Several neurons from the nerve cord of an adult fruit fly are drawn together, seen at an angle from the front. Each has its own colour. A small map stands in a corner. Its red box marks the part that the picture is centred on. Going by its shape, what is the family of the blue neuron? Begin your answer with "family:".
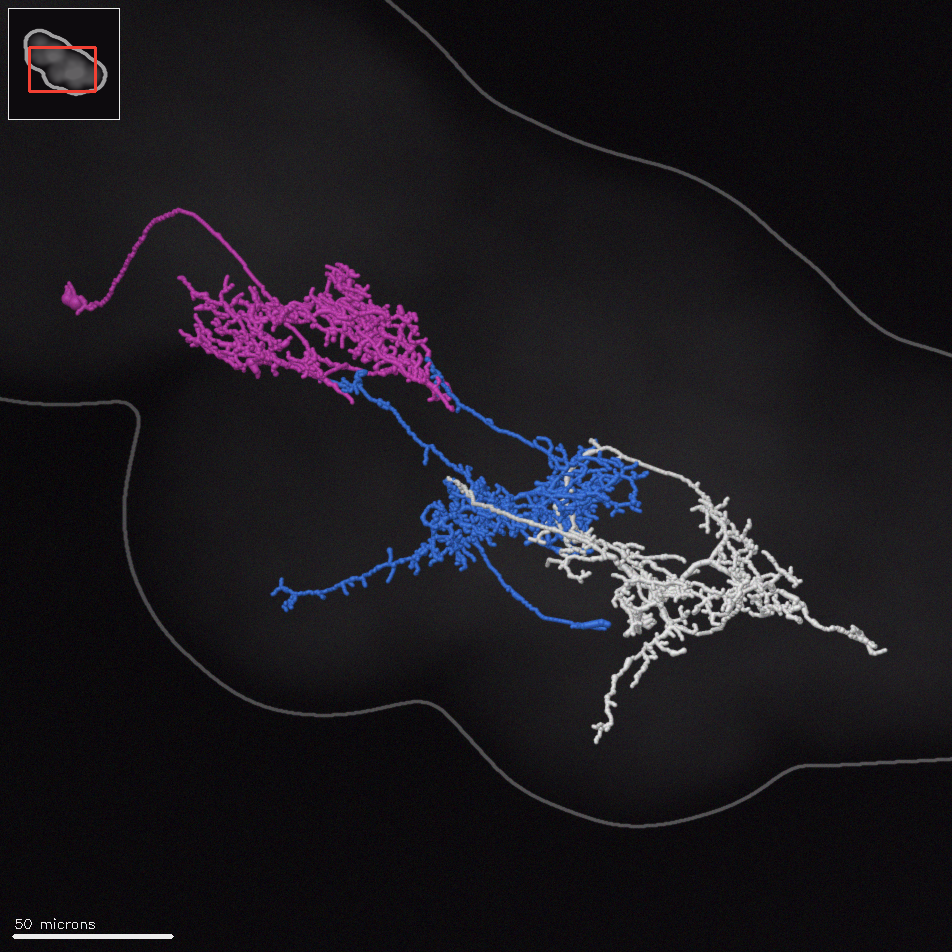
family: class mechanosensory proprioceptive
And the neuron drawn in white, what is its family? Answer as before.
family: class mechanosensory proprioceptive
